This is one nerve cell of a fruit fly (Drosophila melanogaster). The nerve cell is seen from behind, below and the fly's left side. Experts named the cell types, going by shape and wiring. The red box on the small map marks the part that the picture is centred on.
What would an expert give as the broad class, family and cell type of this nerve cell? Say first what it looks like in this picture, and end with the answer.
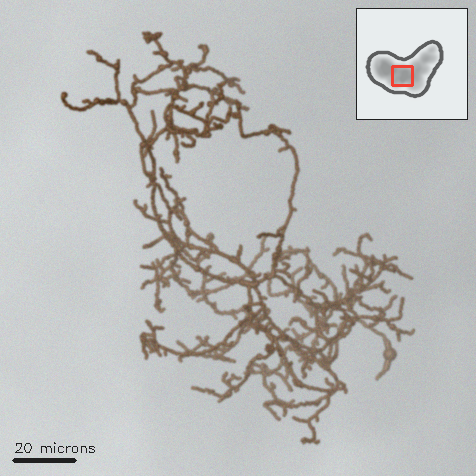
The cell body is at the lower right of the picture. By the scale bar it is about 140 microns tall in this view. The picture shows more than a hundred branch ends. This is a central-brain intrinsic neuron. Its family is hemilineage VLPl2_medial. It is of cell type AVLP180.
